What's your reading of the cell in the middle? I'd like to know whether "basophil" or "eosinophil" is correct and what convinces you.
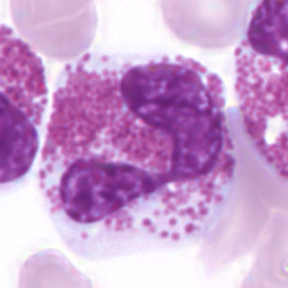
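The answer is eosinophil. The nucleus has two lobes, one in the upper right of the cell and the other in the lower left, with dense, clumped, dark purple chromatin. Its granules are coarse and round.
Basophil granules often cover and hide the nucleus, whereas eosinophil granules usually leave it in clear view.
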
